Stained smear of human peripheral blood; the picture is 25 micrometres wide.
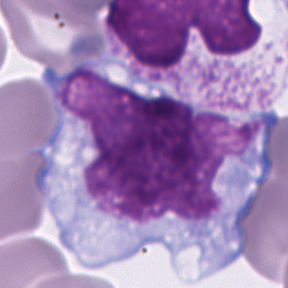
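Monocyte at the centre of a stained peripheral blood smear. The chromatin is fine and lacy rather than coarsely clumped. Plentiful pale grey-blue cytoplasm contains many small clear vacuoles. A small pointed projection extends from the left edge of the cell.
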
